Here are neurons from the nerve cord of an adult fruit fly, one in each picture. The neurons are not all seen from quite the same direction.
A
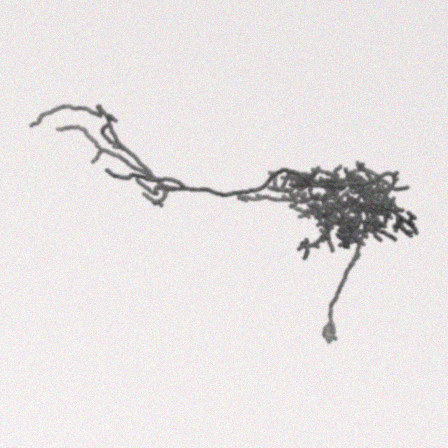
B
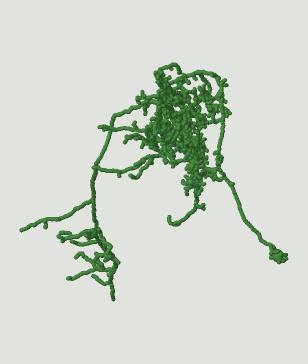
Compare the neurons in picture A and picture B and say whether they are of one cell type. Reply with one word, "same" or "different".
same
